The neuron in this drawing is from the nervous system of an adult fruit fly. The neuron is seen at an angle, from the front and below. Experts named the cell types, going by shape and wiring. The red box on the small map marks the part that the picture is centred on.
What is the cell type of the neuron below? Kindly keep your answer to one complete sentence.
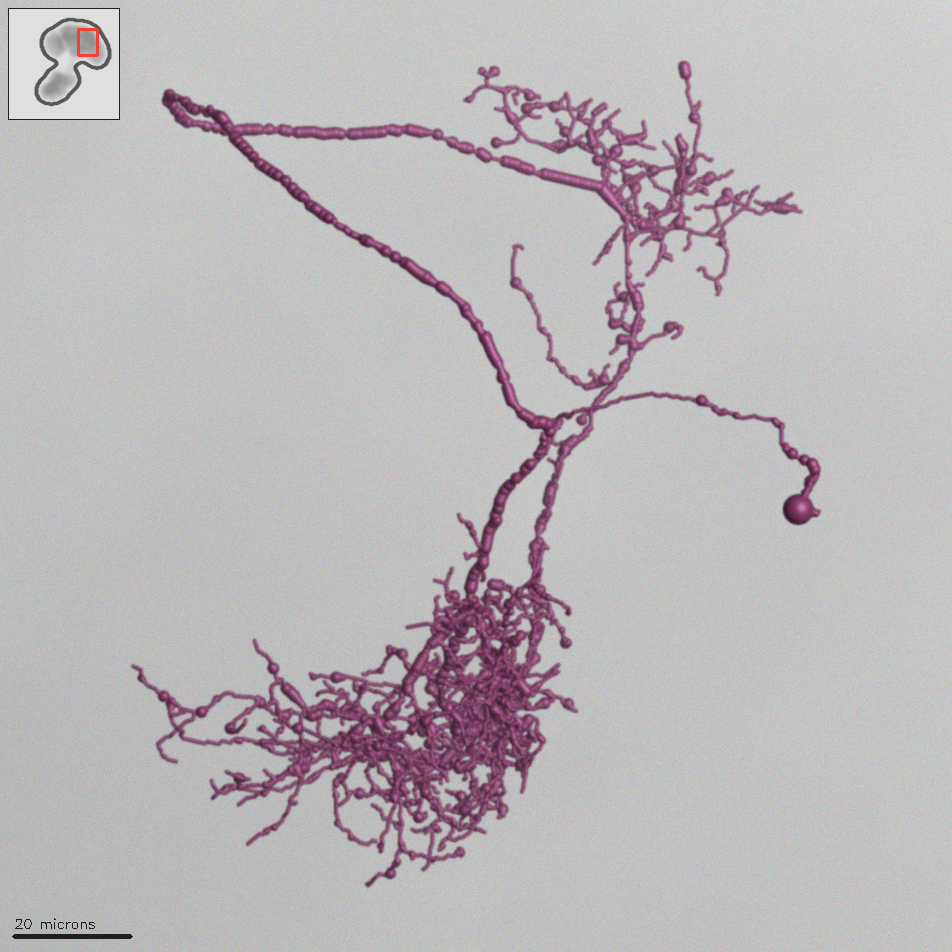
As its cell type, this neuron has WEDPN9.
